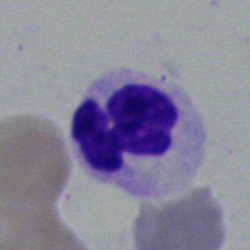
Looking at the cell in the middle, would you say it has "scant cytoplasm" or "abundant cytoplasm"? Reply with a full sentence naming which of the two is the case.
Its cytoplasm is plentiful around the nucleus.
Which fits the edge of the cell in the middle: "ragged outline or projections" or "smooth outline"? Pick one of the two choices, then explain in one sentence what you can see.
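Smooth outline. The cell outline is round and smooth.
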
